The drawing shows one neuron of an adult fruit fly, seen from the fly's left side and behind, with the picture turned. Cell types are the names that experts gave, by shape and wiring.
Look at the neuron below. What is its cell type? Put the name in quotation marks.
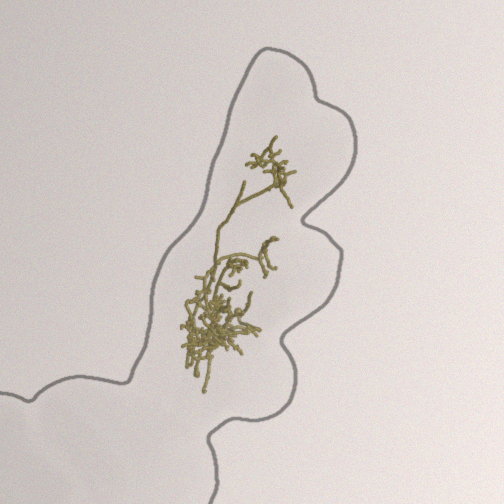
"IN12A013"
